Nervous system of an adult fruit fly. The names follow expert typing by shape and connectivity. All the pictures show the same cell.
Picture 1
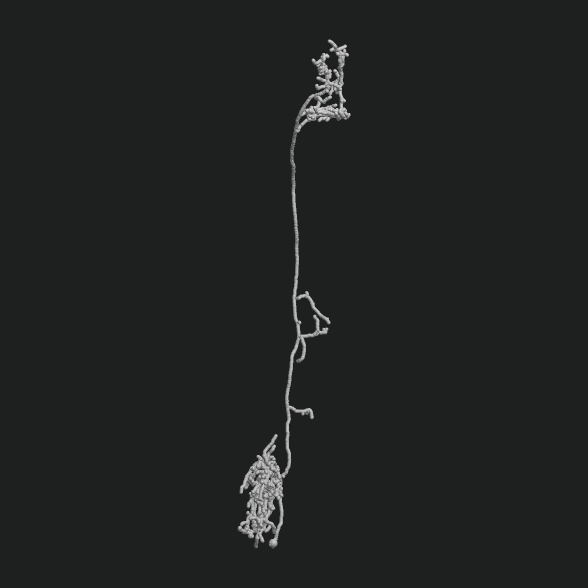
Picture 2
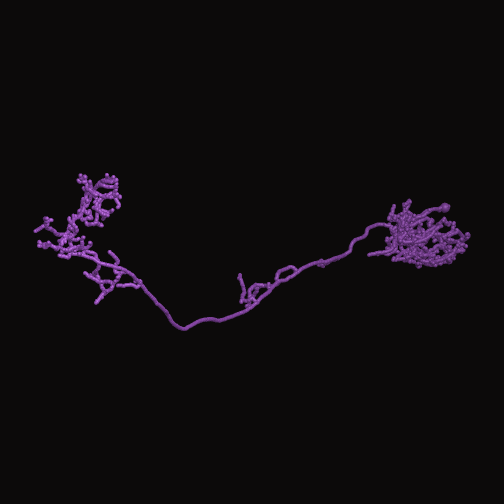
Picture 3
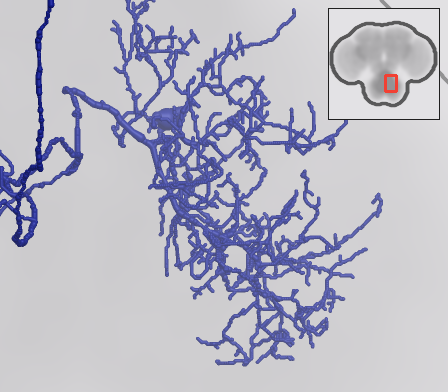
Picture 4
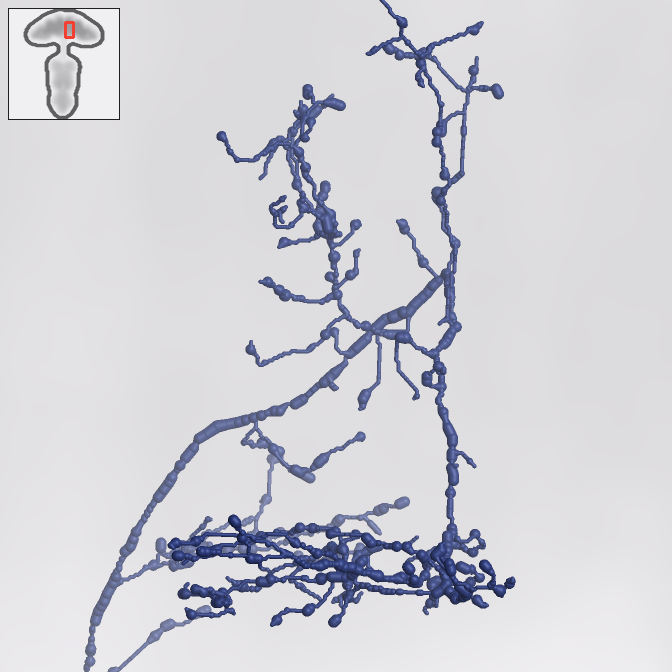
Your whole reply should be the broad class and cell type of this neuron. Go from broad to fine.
ascending neuron; ANXXX094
